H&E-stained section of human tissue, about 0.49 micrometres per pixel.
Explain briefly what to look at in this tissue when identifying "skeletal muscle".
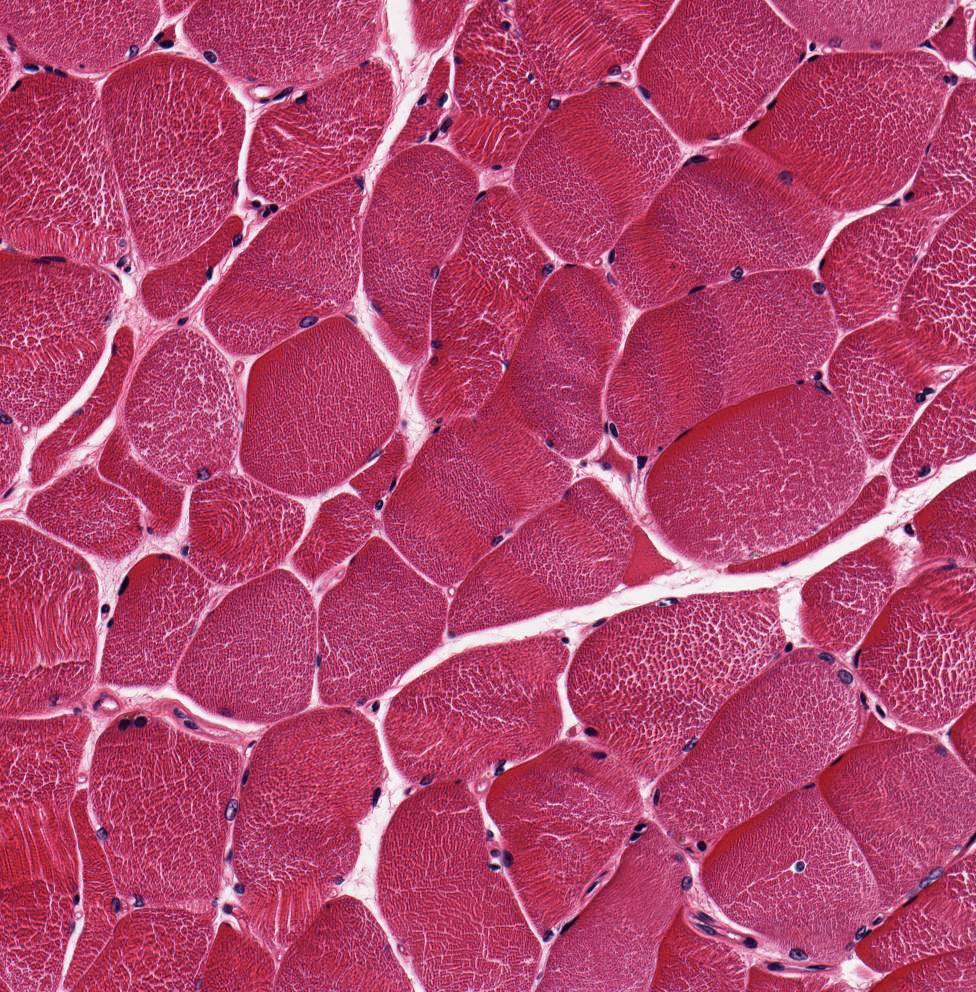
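Most of this field is muscle fibres cut transversely, giving closely packed polygonal profiles. So far, that sits well with skeletal muscle.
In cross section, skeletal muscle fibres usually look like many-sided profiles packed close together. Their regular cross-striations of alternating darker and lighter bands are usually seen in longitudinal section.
These are cut across instead. The nuclei are small, dark and flattened, lying at the fibre edges. No fat cells are present, and many fibres carry a fine network of white cracks in their cytoplasm.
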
